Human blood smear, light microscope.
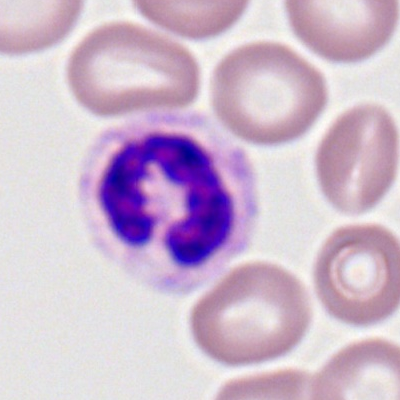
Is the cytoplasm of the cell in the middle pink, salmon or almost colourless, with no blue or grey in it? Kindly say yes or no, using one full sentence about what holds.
Yes, what the cytoplasm of the cell shows is a pink, salmon or near-colourless tone without blue or grey.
